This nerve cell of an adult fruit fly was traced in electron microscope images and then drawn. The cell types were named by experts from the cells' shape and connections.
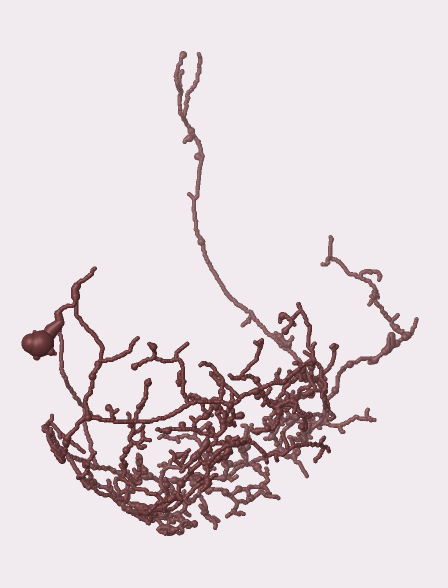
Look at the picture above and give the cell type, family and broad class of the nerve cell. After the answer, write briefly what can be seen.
Its cell type is IN19A042. The family is hemilineage 19A. It is a nerve-cord intrinsic neuron. The cell body can be seen on the left of the picture. As drawn here it is about as wide as it is tall.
